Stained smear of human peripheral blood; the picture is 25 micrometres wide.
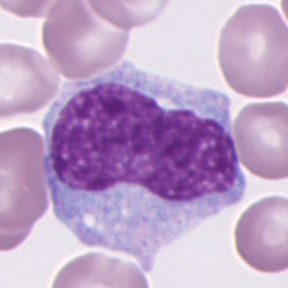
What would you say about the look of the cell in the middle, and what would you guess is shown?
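An elongated nucleus, about 17 by 11 micrometres, runs left to right and is pinched near its middle like a bean. The chromatin looks loosely clumped and lacy, with many small pale gaps. Fine, faint pinkish-lilac granules dust the cytoplasm, and a small clear vacuole sits below and to the left of the nucleus. It's a monocyte.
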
